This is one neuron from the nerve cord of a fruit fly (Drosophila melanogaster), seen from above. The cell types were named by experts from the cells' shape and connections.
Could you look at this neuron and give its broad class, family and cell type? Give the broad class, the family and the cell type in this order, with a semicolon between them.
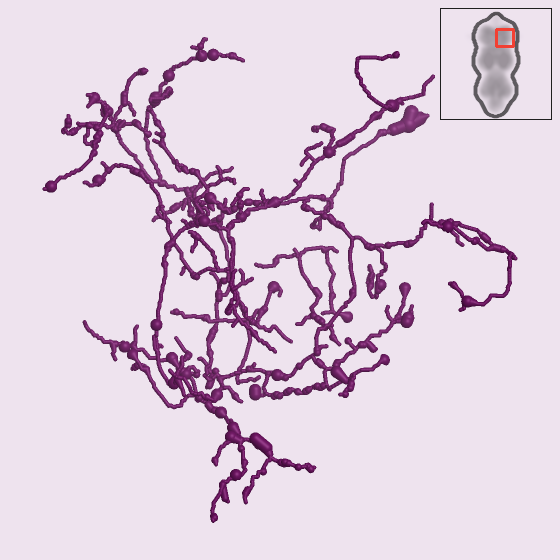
nerve-cord intrinsic neuron; hemilineage 01B; IN01B064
